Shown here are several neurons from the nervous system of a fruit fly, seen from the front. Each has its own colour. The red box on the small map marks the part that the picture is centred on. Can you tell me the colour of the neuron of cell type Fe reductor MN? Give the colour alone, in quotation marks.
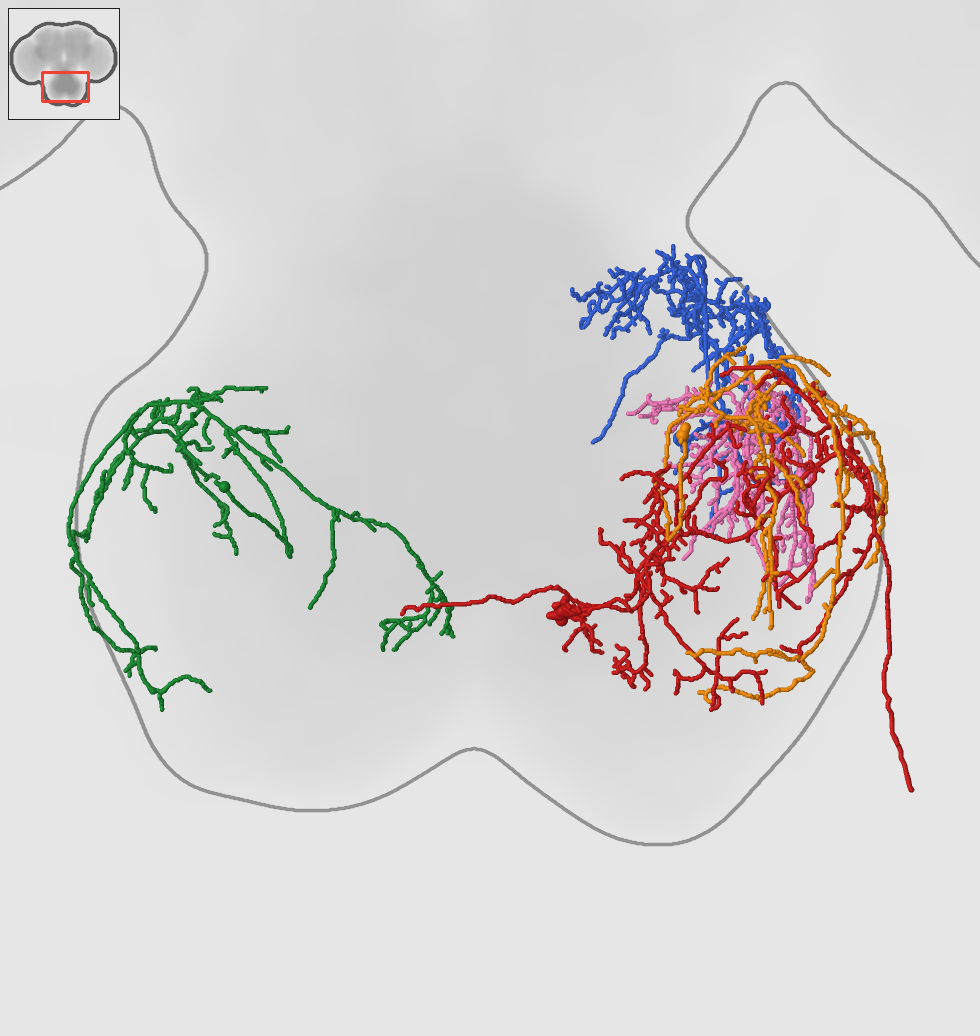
"red"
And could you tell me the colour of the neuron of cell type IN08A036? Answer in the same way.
"green"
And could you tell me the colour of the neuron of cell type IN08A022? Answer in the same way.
"orange"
